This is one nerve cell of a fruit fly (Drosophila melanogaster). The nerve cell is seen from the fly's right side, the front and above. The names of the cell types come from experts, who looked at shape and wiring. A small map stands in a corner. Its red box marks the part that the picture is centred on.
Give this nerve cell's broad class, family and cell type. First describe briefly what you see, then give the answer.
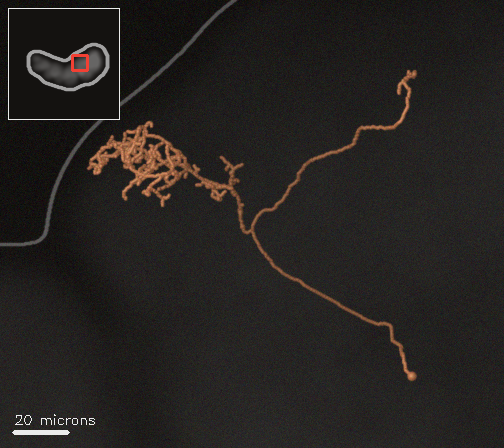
The cell body can be seen at the lower right of the picture. By the scale bar it is about 120 microns wide in this view. This is a central-brain intrinsic neuron. The family is hemilineage AOTUv2. The cell type is LHAV7a1.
